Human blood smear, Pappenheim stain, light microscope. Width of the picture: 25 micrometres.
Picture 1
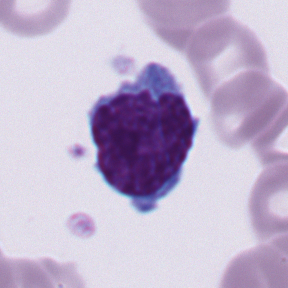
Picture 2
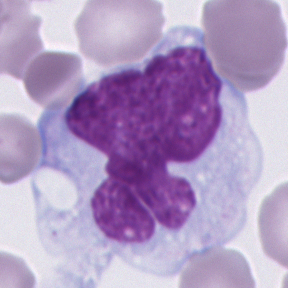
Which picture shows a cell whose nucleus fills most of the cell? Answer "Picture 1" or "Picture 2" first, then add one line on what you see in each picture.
Picture 1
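Picture 1: The cytoplasm is scant, a narrow rim around most of the nucleus.
Picture 2: Abundant cytoplasm forms a broad rim around the nucleus.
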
